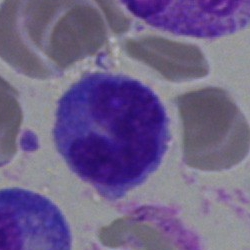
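Monocyte, the cell in the middle of this stained human bone marrow smear. Its nucleus fills most of the cell, and a pale cleft runs into it from the left side toward the centre. The cytoplasm has no distinct granules, and there are no vacuoles anywhere in the cell.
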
